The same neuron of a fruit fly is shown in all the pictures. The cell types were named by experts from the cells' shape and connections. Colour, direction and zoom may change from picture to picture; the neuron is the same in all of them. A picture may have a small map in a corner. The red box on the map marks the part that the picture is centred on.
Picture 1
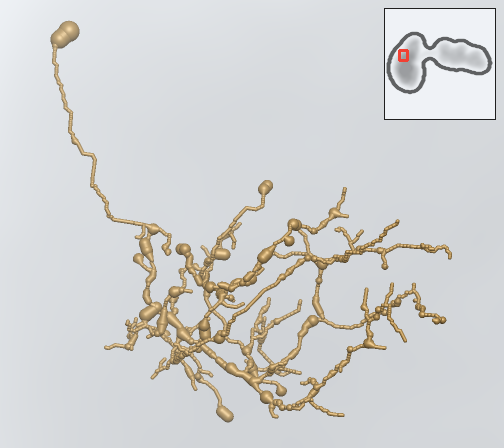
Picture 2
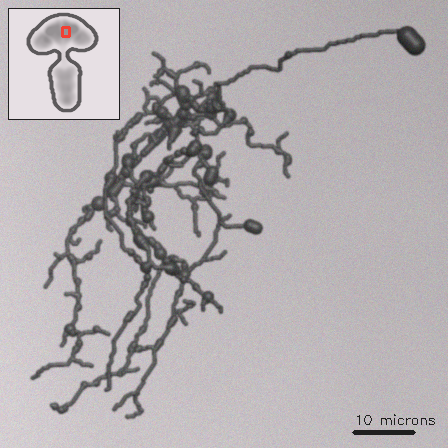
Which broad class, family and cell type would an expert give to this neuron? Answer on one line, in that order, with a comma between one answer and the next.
central-brain intrinsic neuron, hemilineage TRdl_b, GNG439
